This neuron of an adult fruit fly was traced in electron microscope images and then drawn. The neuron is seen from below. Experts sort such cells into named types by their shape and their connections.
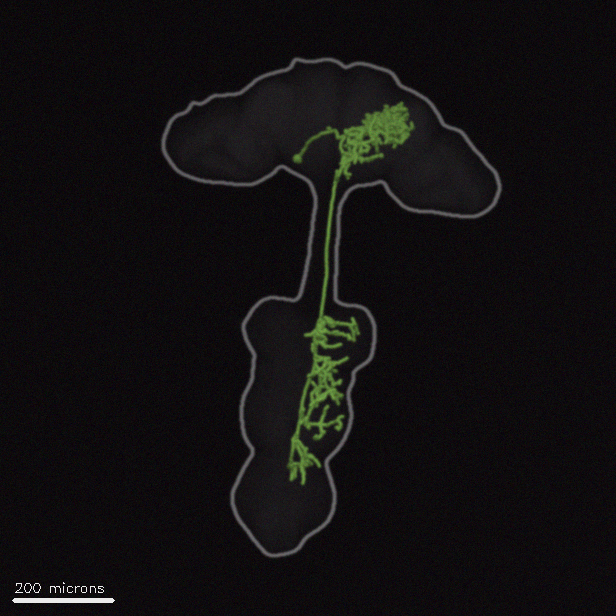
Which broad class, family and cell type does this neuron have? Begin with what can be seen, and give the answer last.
It reaches both the brain and the nerve cord, passing through the neck. The cell body can be seen at the top of the picture. Dozens of branch ends can be seen. Its broad class is descending neuron. Its family is DNp. It is of cell type DNp34.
